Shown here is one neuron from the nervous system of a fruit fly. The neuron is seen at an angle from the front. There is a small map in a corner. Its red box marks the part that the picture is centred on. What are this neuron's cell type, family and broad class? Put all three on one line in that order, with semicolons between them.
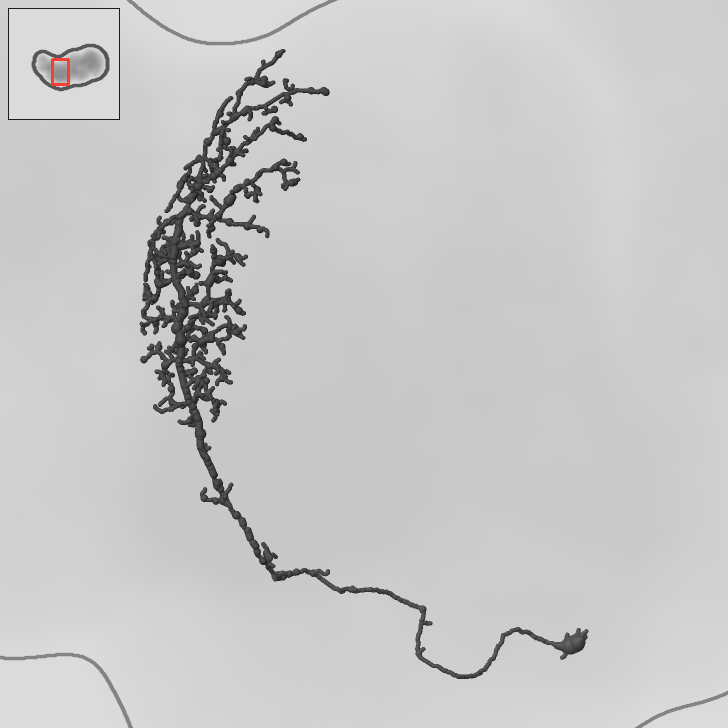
Pm9; Pm; optic-lobe intrinsic neuron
